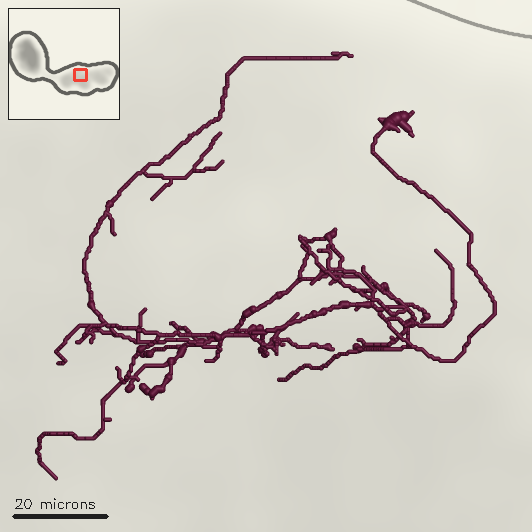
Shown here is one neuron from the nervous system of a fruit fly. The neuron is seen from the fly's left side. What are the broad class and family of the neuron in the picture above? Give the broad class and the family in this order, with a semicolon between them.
nerve-cord intrinsic neuron; hemilineage 11B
